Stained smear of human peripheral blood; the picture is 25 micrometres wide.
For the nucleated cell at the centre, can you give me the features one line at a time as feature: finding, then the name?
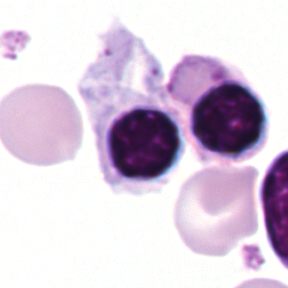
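Cytoplasm colour: pale greyish-blue
Cytoplasm spread: mostly upward and to the left of the nucleus
Cytoplasm contents: only a few small purple dots
Nucleus position: at the lower right edge of the cell
Name: normoblast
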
